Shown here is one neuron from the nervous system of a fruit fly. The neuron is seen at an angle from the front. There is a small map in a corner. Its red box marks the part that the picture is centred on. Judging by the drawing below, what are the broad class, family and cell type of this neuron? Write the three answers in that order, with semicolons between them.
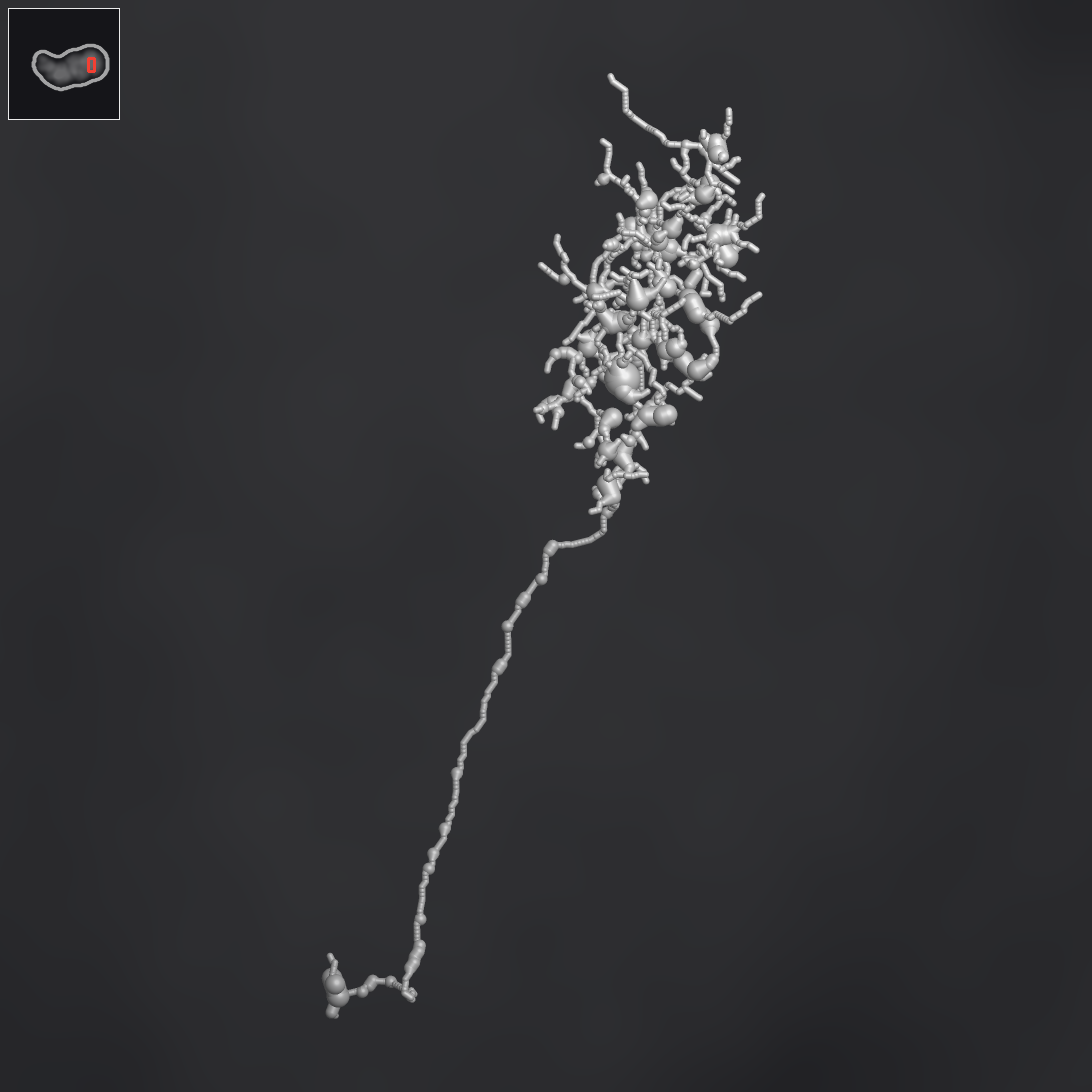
optic-lobe intrinsic neuron; LPi; LPi3a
